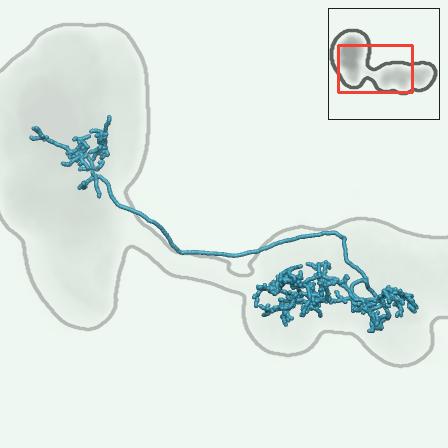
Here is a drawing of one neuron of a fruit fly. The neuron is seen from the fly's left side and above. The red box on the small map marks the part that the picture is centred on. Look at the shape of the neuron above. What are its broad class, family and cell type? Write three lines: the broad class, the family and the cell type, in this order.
ascending neuron
hemilineage 06B
AN06B011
